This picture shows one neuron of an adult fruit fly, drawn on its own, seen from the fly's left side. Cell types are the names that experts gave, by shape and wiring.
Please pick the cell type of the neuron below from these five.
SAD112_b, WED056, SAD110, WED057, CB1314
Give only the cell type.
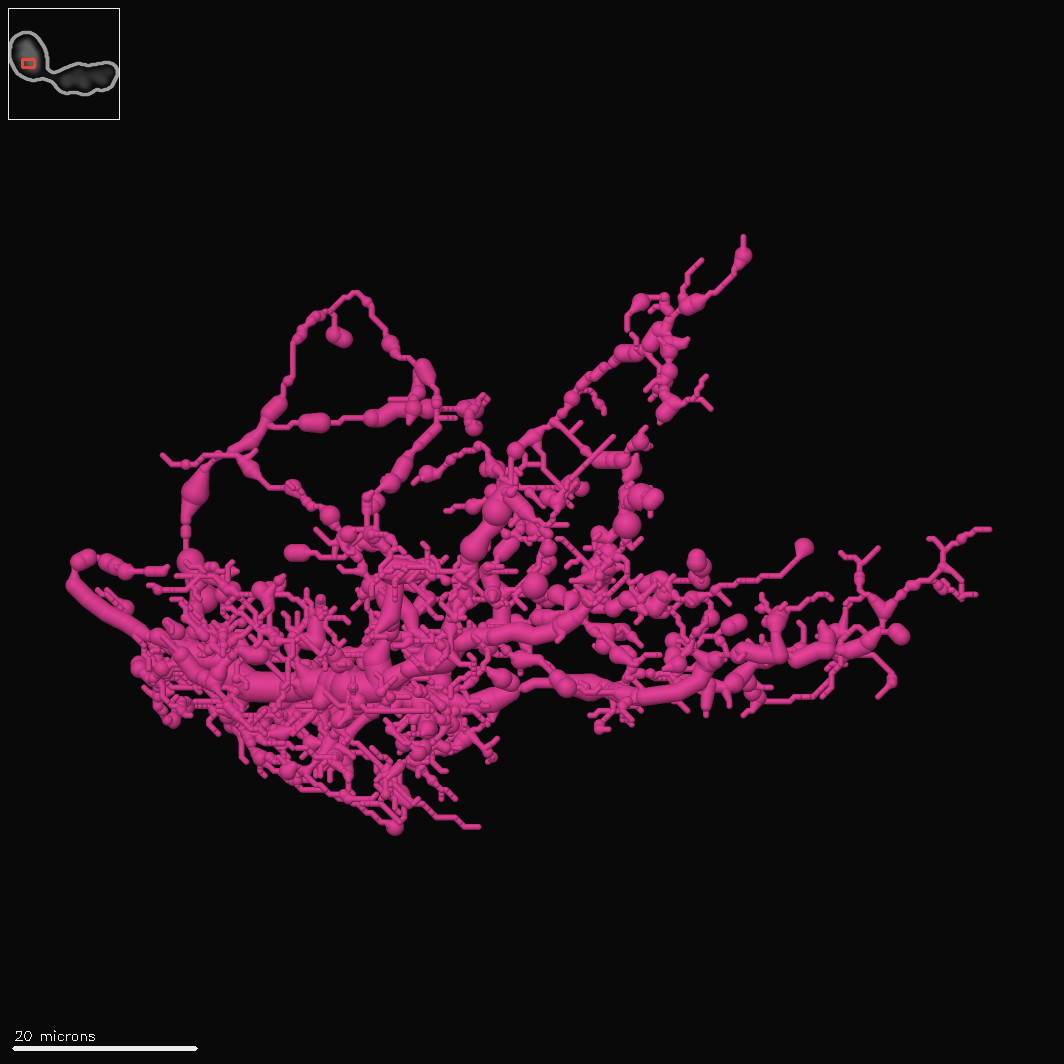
SAD110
